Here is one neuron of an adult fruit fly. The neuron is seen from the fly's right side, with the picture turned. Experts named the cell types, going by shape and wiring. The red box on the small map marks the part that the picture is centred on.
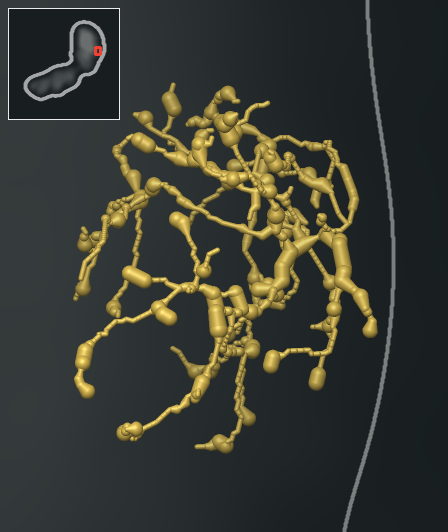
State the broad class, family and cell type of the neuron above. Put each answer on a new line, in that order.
sensory neuron entering the brain
ENS
ENS2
